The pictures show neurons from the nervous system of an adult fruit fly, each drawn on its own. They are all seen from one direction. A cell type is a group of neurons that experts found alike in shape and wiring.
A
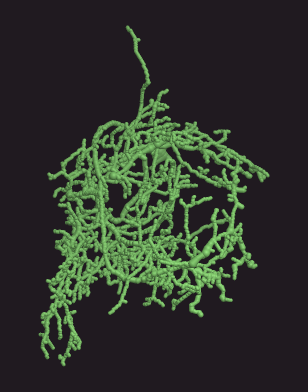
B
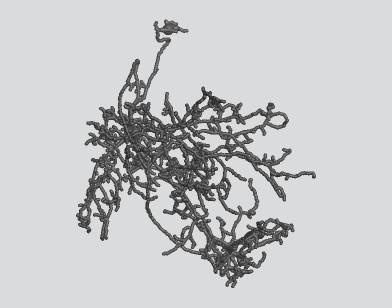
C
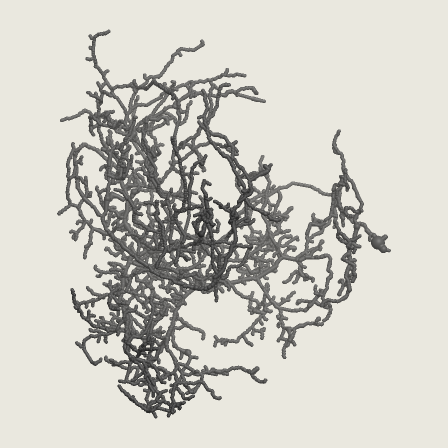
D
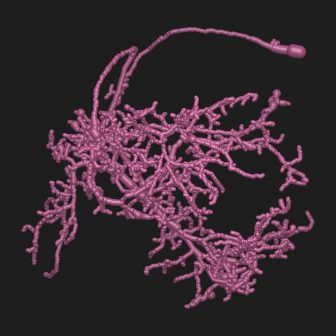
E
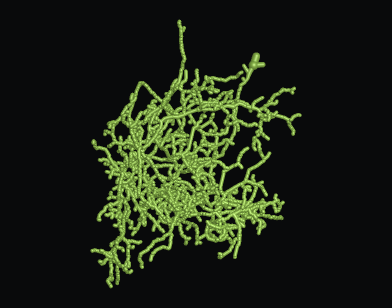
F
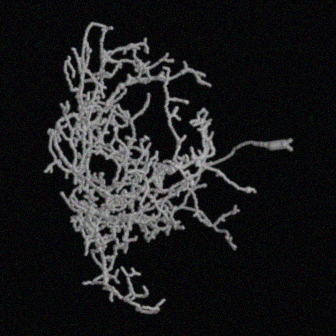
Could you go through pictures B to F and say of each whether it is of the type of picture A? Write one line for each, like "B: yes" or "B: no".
B: yes
C: yes
D: yes
E: yes
F: yes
